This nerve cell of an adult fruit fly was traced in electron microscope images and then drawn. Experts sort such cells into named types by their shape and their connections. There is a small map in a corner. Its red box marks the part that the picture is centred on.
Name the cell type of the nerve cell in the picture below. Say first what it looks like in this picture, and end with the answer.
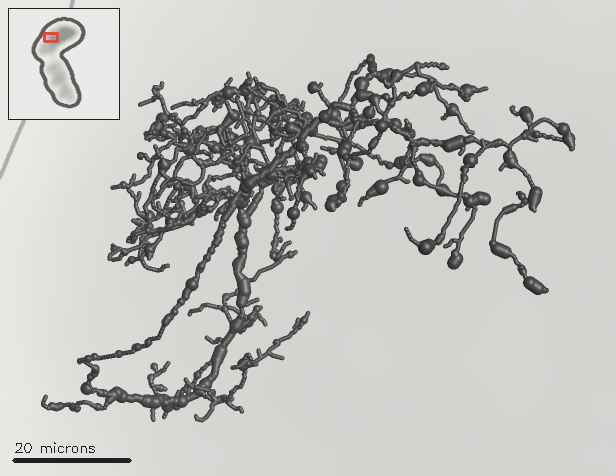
No cell body is drawn. By the scale bar it is about 90 microns wide in this view. It is a central-brain intrinsic neuron. It is of cell type CB1565.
